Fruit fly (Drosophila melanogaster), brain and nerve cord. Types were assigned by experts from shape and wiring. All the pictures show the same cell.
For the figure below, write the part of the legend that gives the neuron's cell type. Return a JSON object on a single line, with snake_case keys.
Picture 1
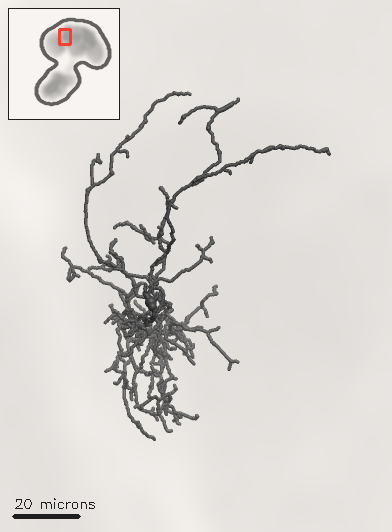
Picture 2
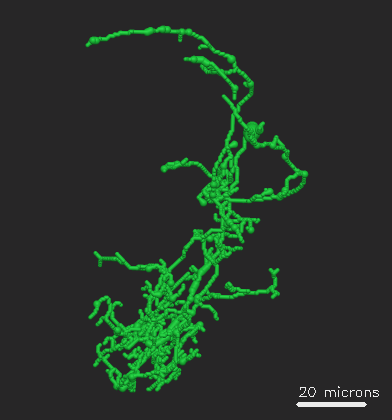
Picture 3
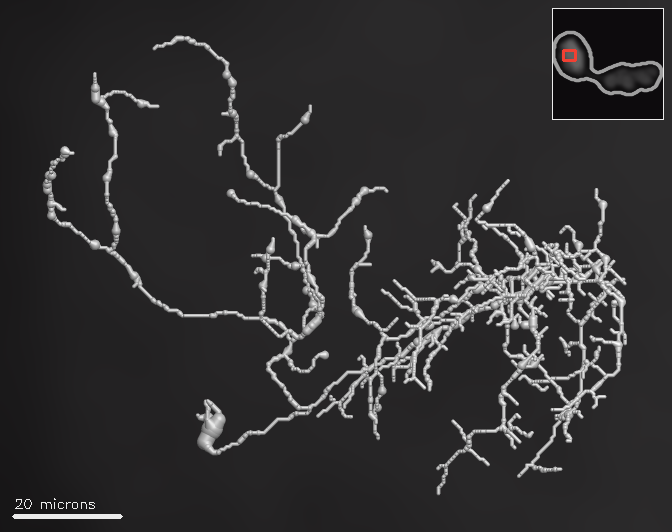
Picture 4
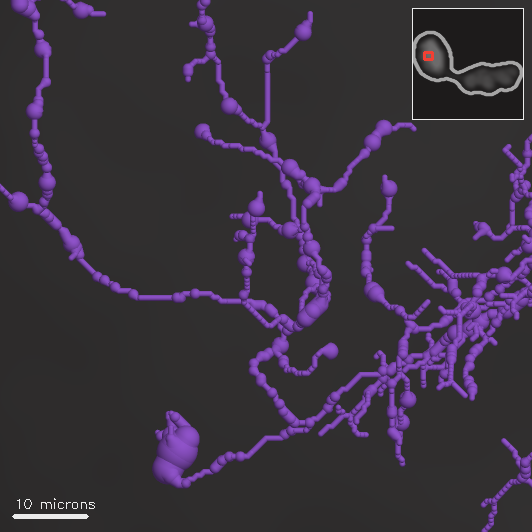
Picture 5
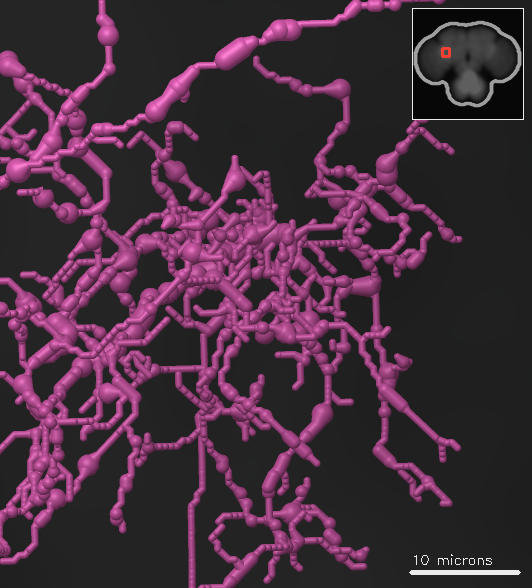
{"cell_type": "CB0785"}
